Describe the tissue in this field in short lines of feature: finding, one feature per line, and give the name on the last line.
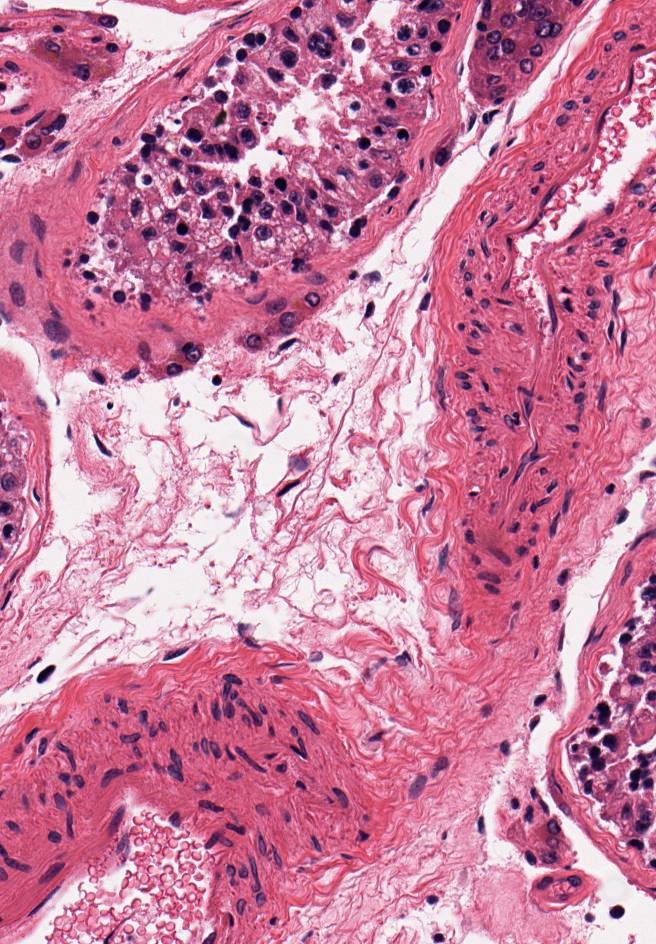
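Tubules: rounded, cut across, at upper left and right edge
Upper left tubule: several layers of cells, round dark nuclei
Tubule wall: thick pink fibrous band, flattened elongated nuclei
Right band: wavy pink fibres, spindle-shaped nuclei, running top to bottom
Name: testis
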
